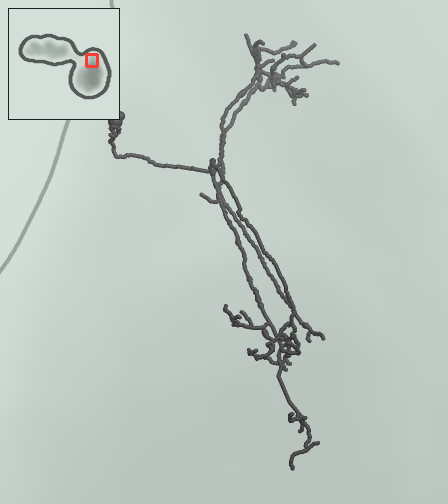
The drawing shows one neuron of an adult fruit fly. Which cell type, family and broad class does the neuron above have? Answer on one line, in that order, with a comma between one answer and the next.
Y14, Y, optic-lobe intrinsic neuron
